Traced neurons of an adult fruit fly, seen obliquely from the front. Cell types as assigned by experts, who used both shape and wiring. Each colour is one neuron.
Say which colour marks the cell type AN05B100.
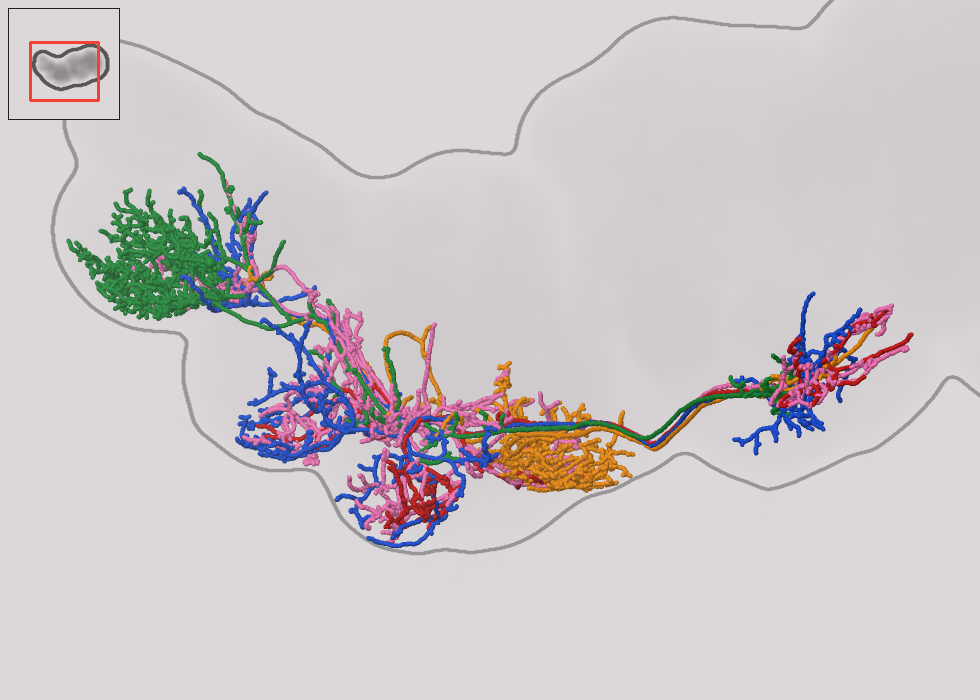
red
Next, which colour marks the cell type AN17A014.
green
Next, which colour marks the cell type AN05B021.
pink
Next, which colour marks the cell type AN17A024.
orange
